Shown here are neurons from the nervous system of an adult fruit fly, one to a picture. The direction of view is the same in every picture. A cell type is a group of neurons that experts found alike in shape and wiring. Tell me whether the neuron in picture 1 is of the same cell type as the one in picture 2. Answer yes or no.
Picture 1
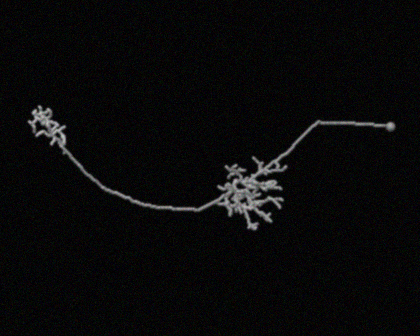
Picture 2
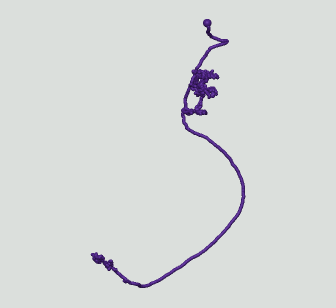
yes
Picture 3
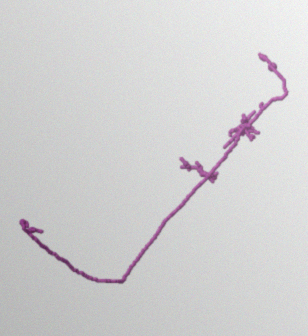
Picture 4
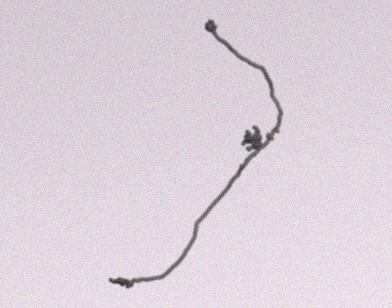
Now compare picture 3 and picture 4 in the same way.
no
